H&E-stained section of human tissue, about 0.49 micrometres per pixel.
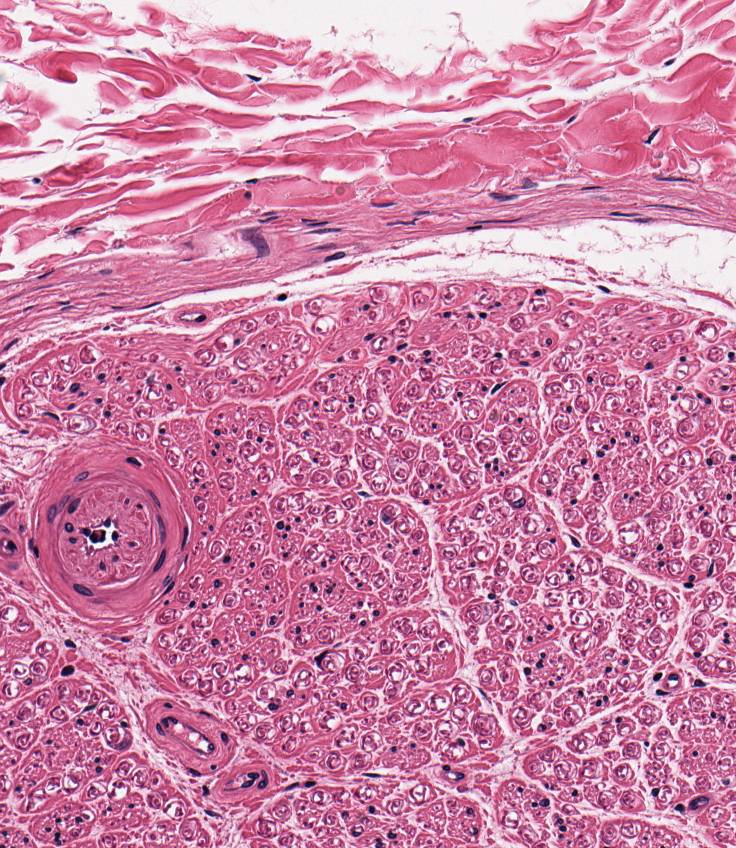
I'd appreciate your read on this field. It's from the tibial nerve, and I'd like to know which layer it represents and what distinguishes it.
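The fibre bundle, then, is the nerve fascicle. Flattened cells with elongated nuclei form a thin layer along its upper edge.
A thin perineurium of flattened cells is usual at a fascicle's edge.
Above, though, wavy, densely eosinophilic collagen bundles with few nuclei are cut off by white cleft-like gaps.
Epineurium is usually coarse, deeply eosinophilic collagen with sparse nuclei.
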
